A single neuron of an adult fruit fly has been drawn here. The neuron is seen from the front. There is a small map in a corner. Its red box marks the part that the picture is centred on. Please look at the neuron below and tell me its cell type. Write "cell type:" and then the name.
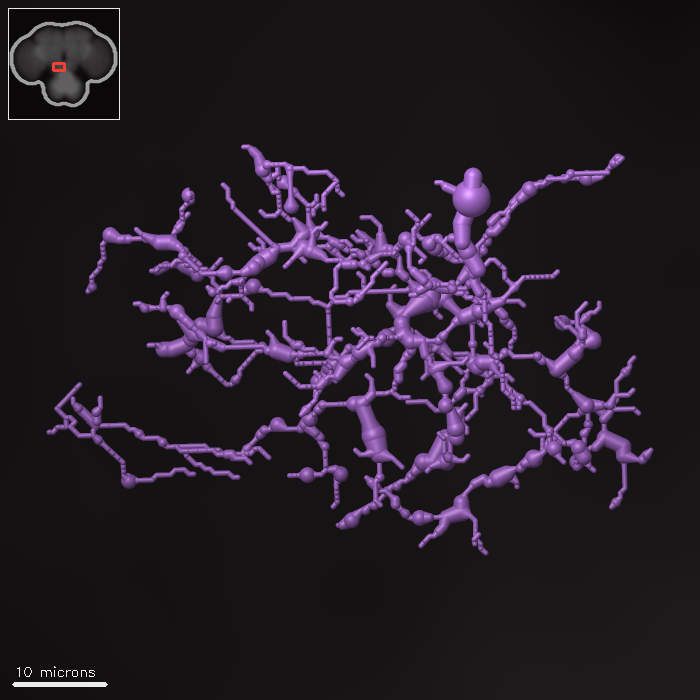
cell type: GNG362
